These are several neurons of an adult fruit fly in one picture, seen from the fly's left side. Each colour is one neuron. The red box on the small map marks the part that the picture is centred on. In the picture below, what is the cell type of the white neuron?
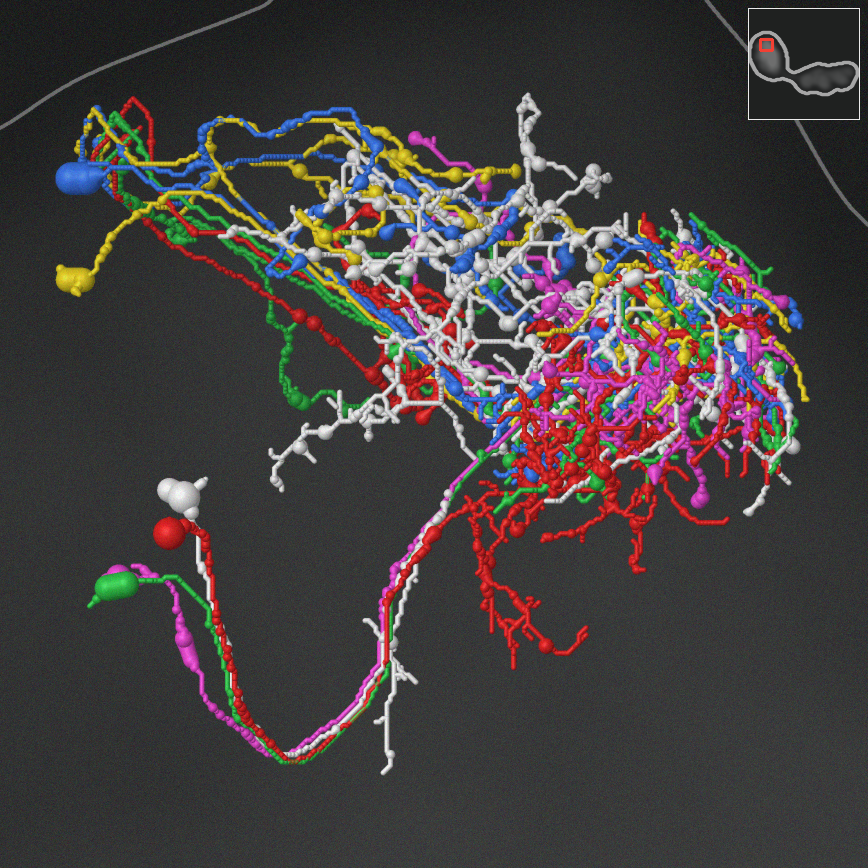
LHAV6b3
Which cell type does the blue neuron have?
CB1924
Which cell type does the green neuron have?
CB2693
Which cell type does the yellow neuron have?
CB2184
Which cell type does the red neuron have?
CB0994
